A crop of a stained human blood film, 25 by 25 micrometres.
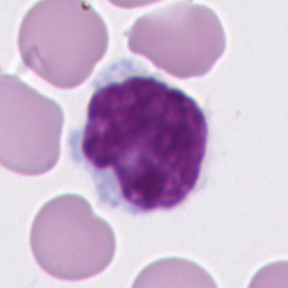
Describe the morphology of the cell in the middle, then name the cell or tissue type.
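Nucleus: about 11 micrometres across, filling most of the cell, with a lumpy outline notched on its lower left side. Cytoplasm: a thin pale greyish blue rim, present mainly on the left of the nucleus and almost absent on the right. Name: hairy cell.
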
